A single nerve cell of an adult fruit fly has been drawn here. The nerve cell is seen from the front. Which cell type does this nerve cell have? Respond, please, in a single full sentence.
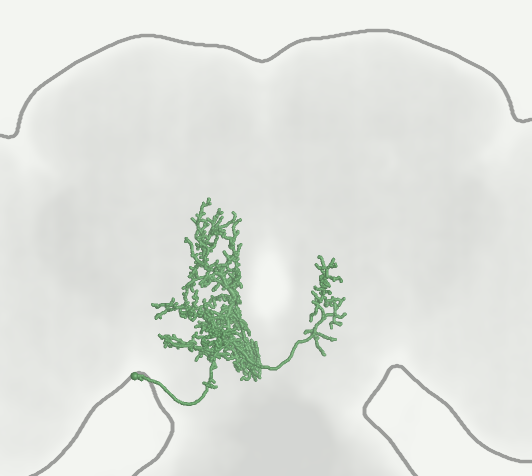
As a matter of cell type, the nerve cell is GNG100.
